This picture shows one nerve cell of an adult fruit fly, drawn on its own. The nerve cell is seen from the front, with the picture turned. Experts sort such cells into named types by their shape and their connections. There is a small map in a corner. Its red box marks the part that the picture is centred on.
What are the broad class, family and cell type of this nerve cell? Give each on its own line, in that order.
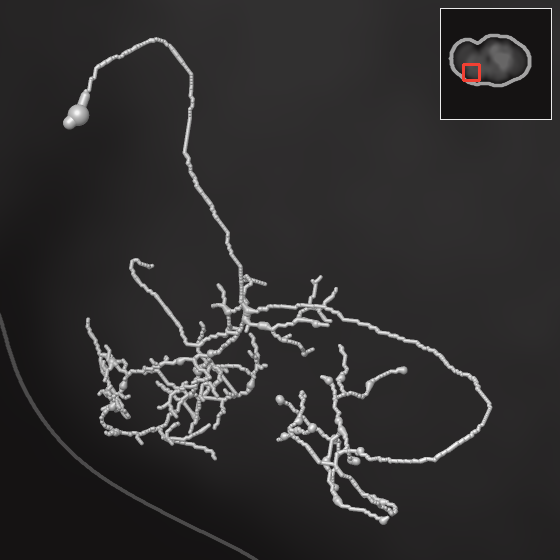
central-brain intrinsic neuron
hemilineage LHa1
LHAV6a3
